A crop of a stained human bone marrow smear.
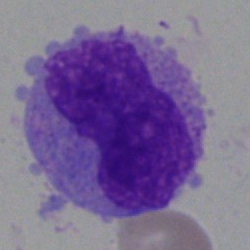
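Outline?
Roughly round overall; small round blebs stick out from the edge, especially along the upper-left border.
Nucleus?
Irregular, deep notch on left side; folded, lobed look.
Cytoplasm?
Fine, faint purplish granules.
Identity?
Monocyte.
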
